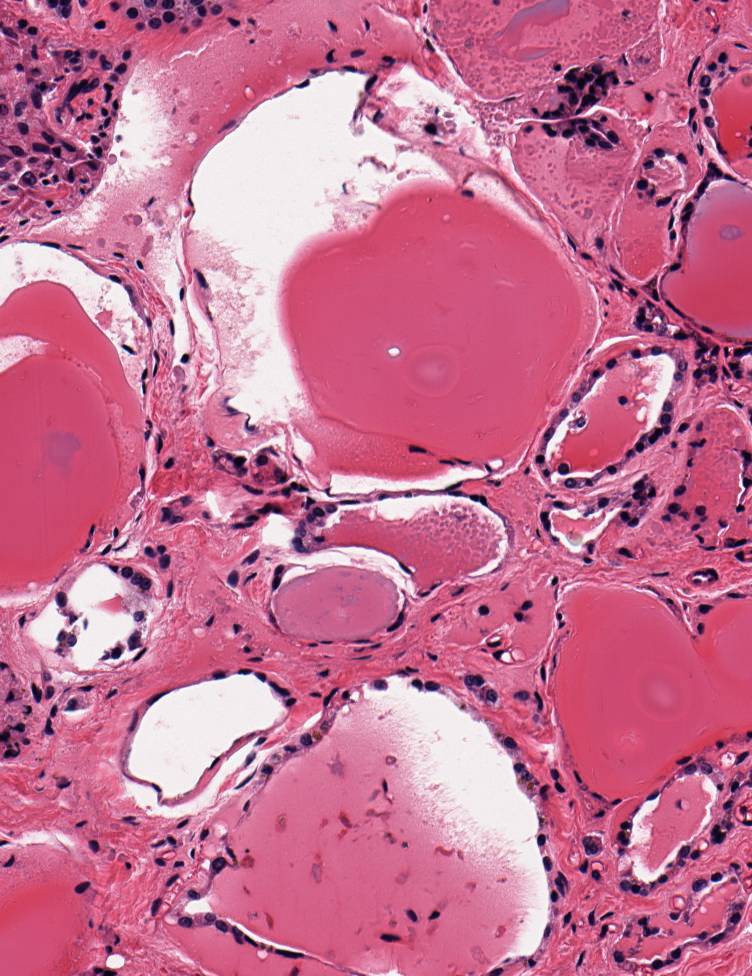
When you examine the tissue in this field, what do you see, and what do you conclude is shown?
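Closed, rounded to irregular follicles of widely varying size pack the field. Most lumens hold dense, homogeneous, deep pink colloid. A single layer of flattened to low cuboidal cells with small dark nuclei lines each follicle. Pink fibrous connective tissue with scattered spindle nuclei separates them. Thyroid.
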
